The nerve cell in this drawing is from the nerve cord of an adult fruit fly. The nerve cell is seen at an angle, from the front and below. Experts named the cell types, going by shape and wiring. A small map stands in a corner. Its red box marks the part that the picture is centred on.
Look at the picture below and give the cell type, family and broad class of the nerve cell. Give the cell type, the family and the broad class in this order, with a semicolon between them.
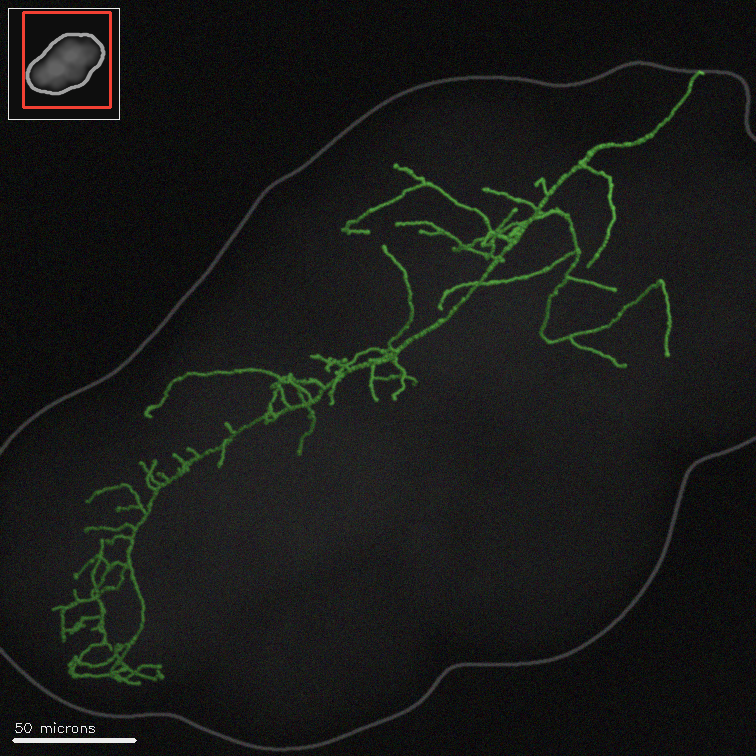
DNp48; hemilineage SMPpm1; descending neuron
